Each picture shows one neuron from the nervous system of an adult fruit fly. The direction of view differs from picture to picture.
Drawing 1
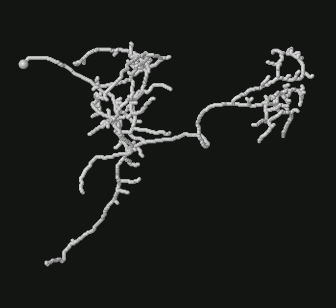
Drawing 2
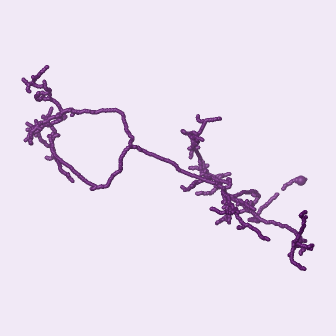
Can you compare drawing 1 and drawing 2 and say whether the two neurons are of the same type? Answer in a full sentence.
They are of the same cell type.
